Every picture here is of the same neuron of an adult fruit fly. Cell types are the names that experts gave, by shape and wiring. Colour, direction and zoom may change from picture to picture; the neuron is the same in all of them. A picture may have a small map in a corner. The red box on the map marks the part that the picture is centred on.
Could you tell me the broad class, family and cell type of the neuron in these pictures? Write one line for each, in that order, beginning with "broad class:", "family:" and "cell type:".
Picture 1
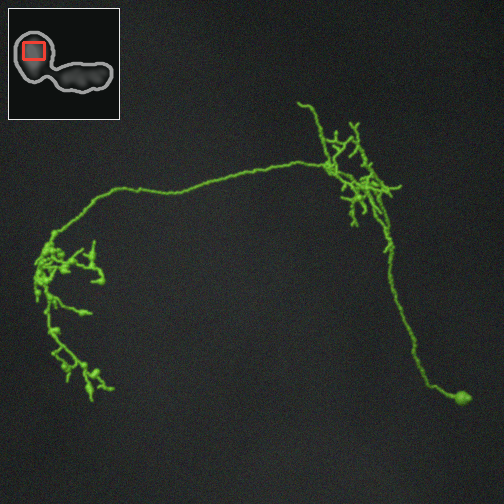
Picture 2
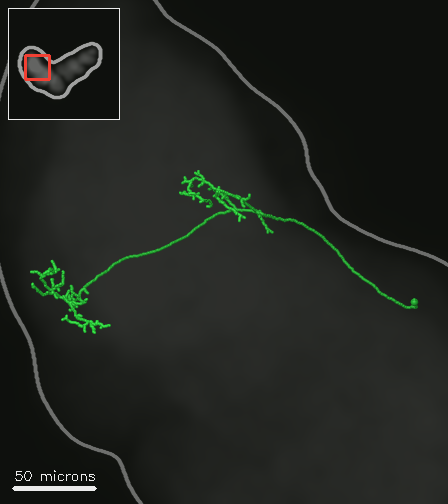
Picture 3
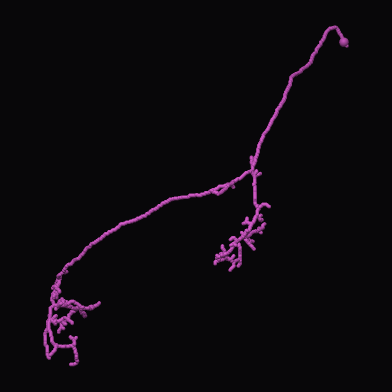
broad class: central-brain intrinsic neuron
family: hemilineage DM6_posterior
cell type: CB2995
